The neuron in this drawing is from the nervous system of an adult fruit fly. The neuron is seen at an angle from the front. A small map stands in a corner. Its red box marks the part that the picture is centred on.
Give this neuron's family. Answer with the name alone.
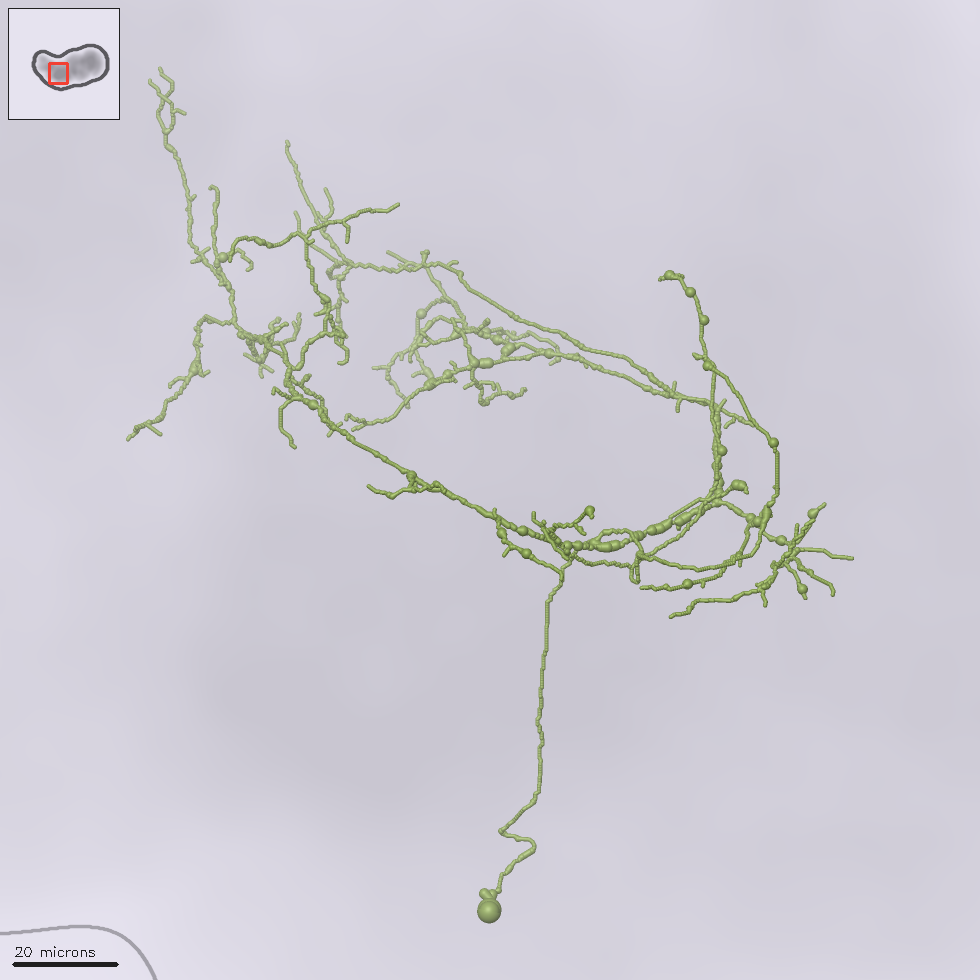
hemilineage 00A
